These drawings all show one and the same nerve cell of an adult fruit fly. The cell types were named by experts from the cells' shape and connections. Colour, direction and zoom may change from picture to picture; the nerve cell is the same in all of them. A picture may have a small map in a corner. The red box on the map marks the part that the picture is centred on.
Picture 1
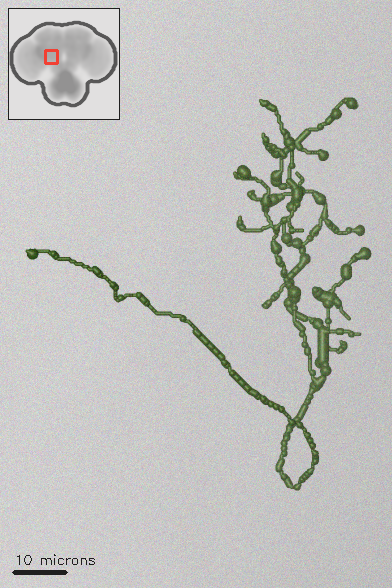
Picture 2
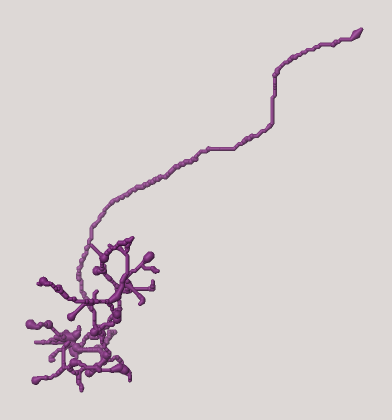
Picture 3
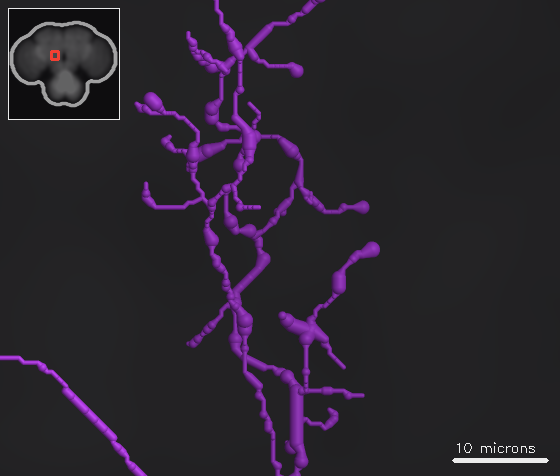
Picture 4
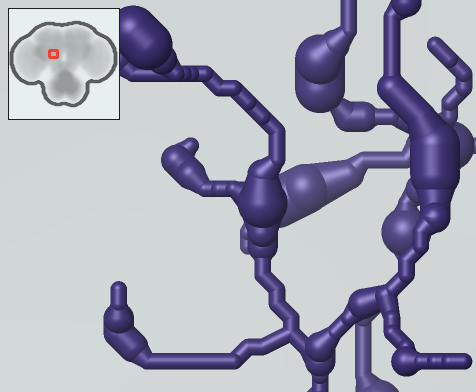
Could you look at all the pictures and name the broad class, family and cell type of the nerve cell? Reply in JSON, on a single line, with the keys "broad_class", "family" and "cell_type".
{"broad_class": "sensory neuron entering the brain", "family": "class hygrosensory", "cell_type": "HRN_VP1d"}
